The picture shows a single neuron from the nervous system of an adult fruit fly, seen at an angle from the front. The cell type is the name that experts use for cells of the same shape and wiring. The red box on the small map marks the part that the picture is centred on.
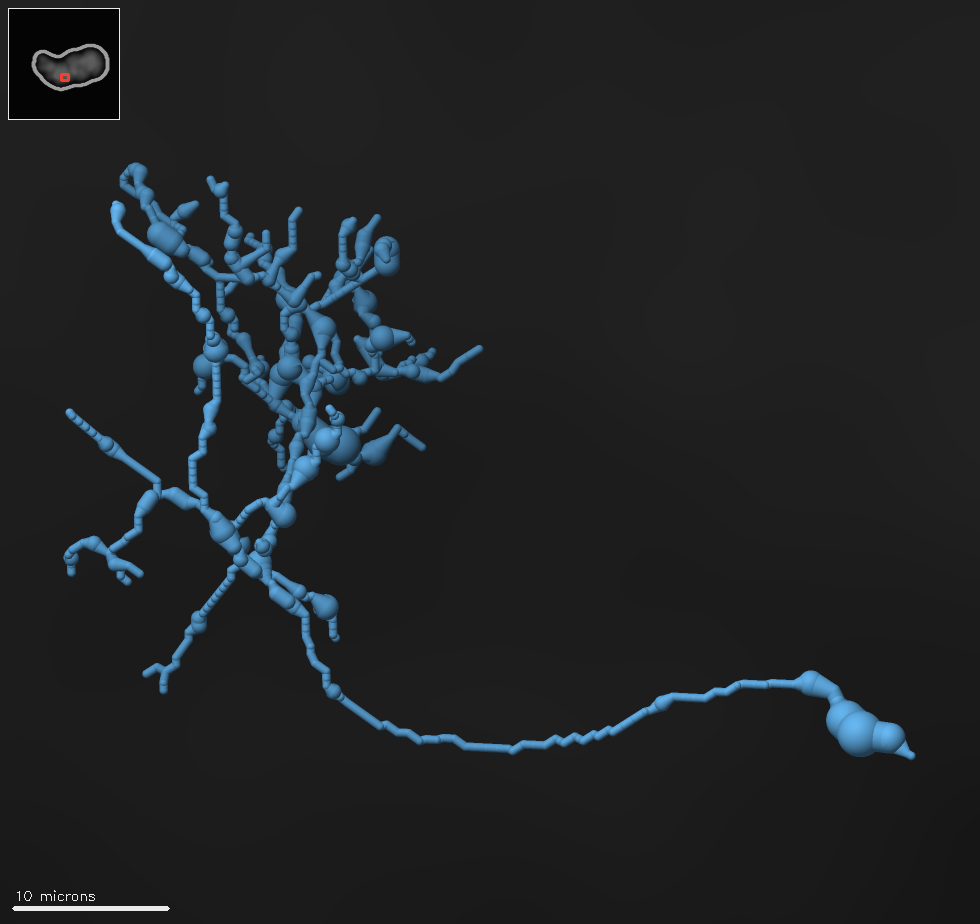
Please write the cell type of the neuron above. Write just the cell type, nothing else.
Dm10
